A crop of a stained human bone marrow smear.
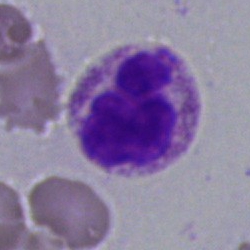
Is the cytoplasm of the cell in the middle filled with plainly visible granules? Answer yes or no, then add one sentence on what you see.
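Yes. Fine purplish granules are scattered through the cytoplasm.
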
